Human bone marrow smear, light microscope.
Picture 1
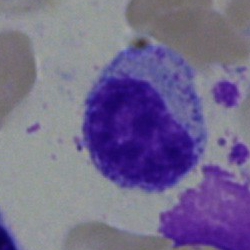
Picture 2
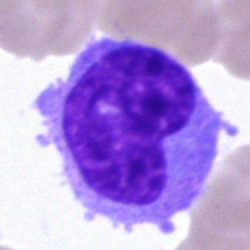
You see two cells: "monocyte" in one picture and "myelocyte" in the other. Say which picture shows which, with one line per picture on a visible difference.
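Picture 1: myelocyte. Fine purple granules are scattered through the cytoplasm.
Picture 2: monocyte. No distinct granules can be seen in the cytoplasm.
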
